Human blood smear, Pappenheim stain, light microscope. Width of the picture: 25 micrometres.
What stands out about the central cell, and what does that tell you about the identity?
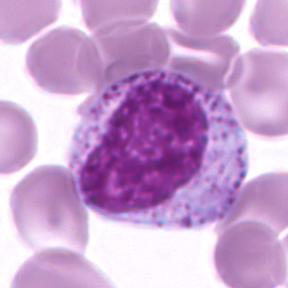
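Off-centre toward the left lies the nucleus, so the widest rim of cytoplasm is on the right side of the cell. That cytoplasm is pale lilac-blue, with small dark purple granules scattered through it. The cell is a myelocyte.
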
